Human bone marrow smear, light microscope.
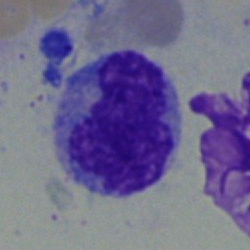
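Monocyte, the central cell of this stained bone marrow smear. Its irregular nucleus, divided into lobes by indentations, occupies most of the cell. The chromatin is dark purple and coarsely clumped. A pale greyish-blue cytoplasm forms its widest rim on the left side.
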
